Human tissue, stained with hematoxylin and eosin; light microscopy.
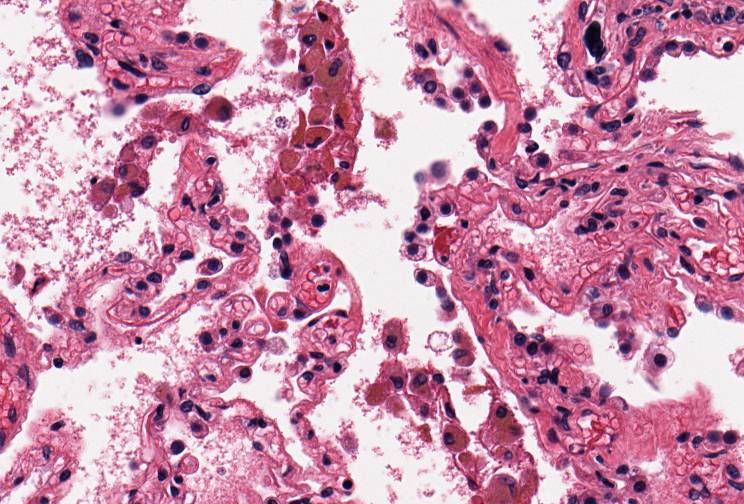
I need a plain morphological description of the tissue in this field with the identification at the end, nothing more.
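The field is built of thin, branching strands of tissue with wide pale spaces between them. Plump rounded cells line the strands and bulge into the neighbouring spaces; each has a single round, dark-staining nucleus. In the spaces sit clusters of large rounded cells with golden-brown cytoplasm, most densely packed at the upper centre. This is lung.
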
